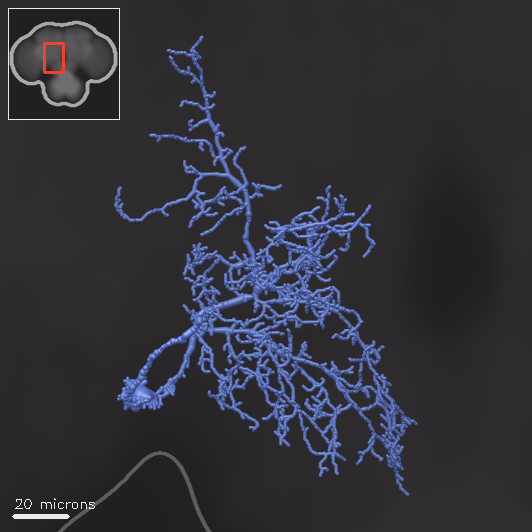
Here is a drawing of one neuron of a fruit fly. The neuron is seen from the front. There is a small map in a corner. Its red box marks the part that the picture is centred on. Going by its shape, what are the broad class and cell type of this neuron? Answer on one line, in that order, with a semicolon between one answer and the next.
motor neuron of the brain; PS349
